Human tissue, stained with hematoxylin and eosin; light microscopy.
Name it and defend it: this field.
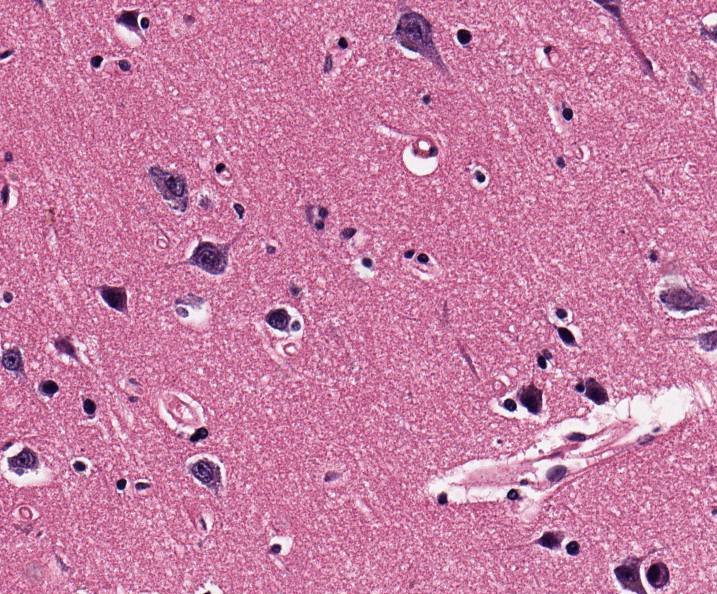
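You're looking at cerebral cortex. The whole field is a pink, finely granular and fibrillary background, with cells scattered singly through it rather than grouped into units. Large angular neurons with purple cytoplasm and round nuclei holding a dark nucleolus lie across it, mostly in the left half.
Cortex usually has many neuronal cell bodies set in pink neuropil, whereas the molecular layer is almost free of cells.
Between them sit many small, round, dark nuclei with little visible cytoplasm, some pressed close against the edges of the larger neurons.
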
